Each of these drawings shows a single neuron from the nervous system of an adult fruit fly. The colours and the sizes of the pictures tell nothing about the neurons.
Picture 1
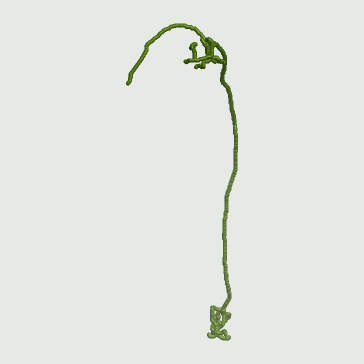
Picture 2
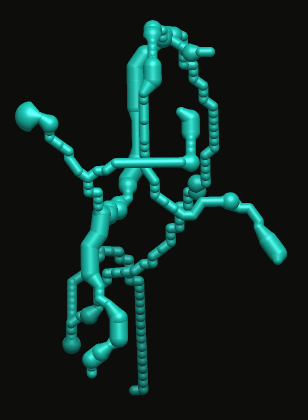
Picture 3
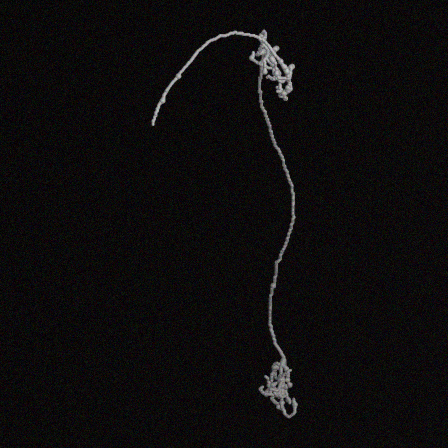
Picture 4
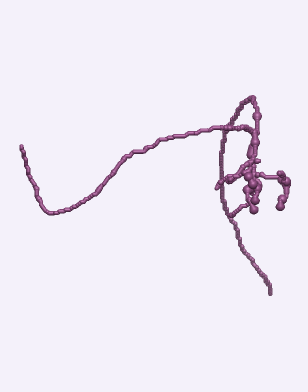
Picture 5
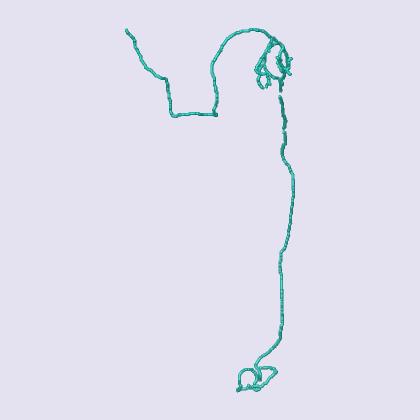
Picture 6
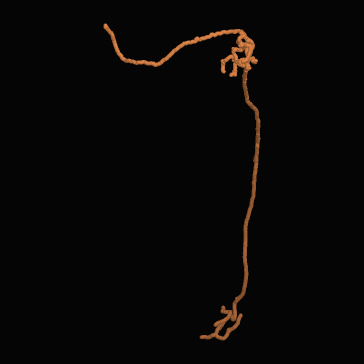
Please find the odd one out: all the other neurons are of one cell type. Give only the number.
3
